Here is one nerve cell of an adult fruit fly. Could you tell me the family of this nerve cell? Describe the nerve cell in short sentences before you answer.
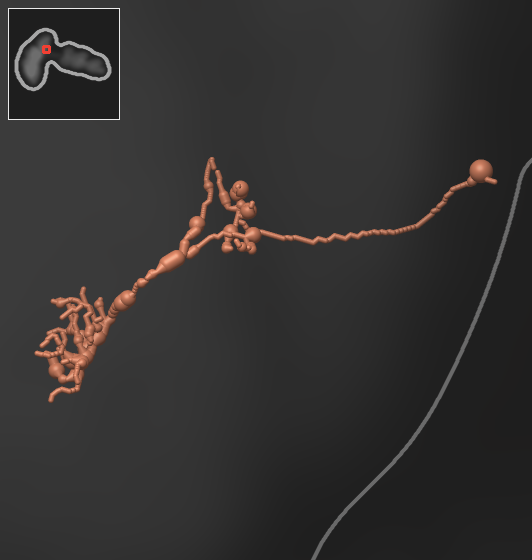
It lies in the brain. In this view it is wider than it is tall. Its broad class is optic-lobe intrinsic neuron. The family is T.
